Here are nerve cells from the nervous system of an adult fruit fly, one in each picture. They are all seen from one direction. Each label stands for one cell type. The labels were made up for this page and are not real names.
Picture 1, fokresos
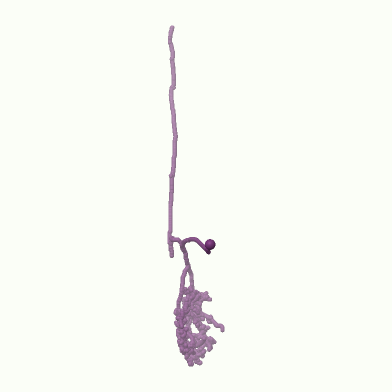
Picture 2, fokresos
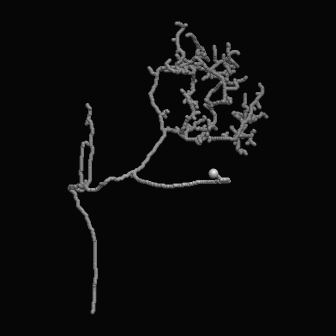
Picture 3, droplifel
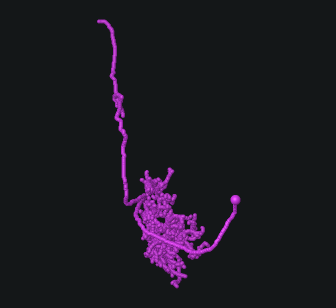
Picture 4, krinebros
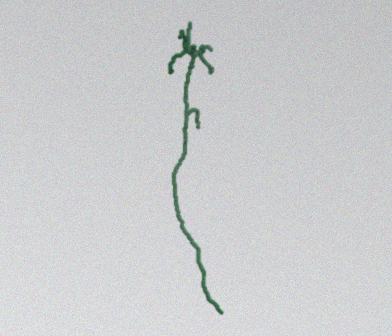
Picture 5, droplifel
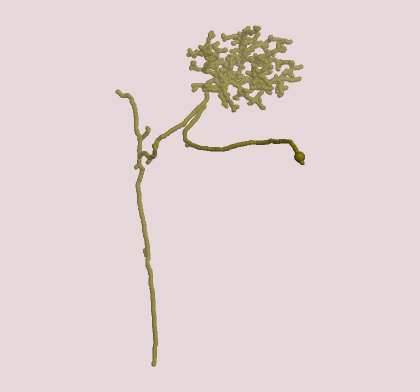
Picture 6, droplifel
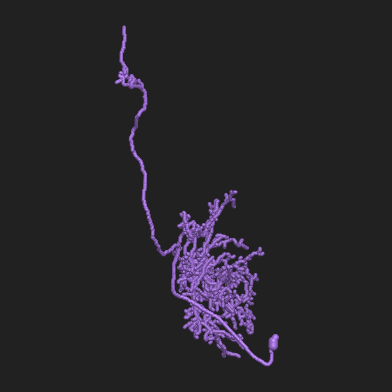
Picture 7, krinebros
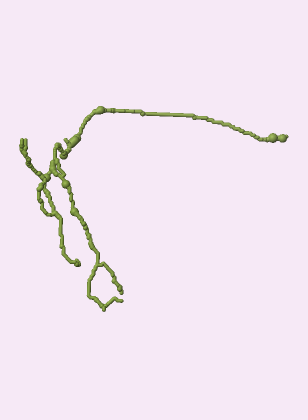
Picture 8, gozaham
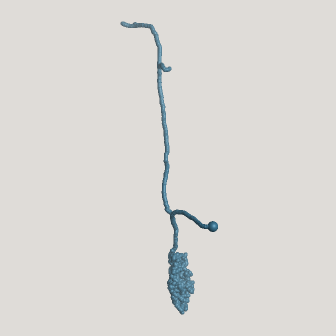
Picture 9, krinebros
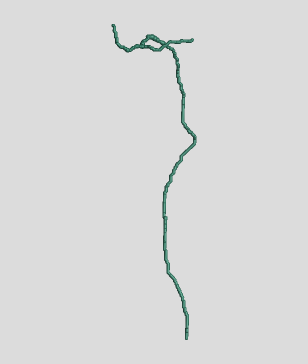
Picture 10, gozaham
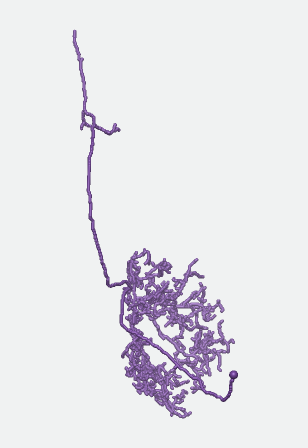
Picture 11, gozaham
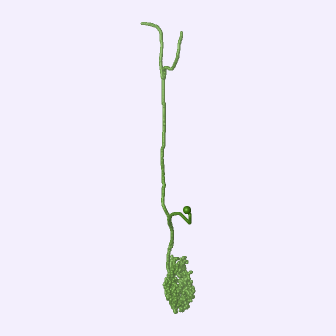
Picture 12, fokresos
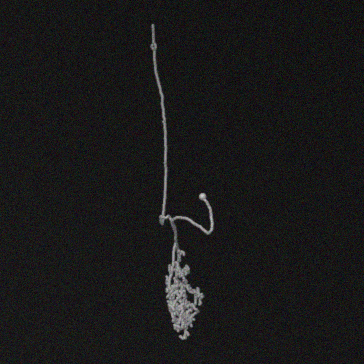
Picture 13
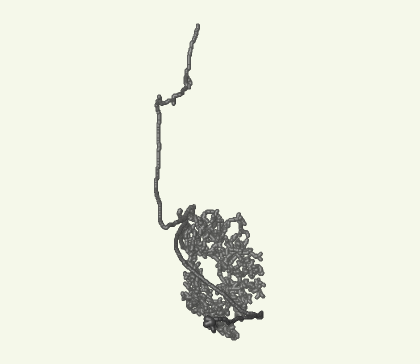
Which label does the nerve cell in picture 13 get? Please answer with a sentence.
It belongs to gozaham.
